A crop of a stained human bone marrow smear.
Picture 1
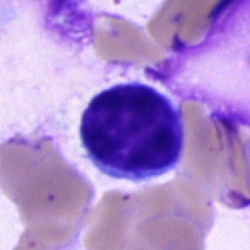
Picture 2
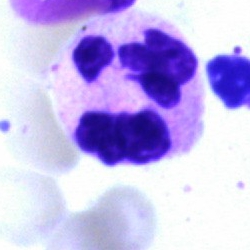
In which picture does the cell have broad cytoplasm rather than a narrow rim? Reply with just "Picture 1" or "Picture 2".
Picture 2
